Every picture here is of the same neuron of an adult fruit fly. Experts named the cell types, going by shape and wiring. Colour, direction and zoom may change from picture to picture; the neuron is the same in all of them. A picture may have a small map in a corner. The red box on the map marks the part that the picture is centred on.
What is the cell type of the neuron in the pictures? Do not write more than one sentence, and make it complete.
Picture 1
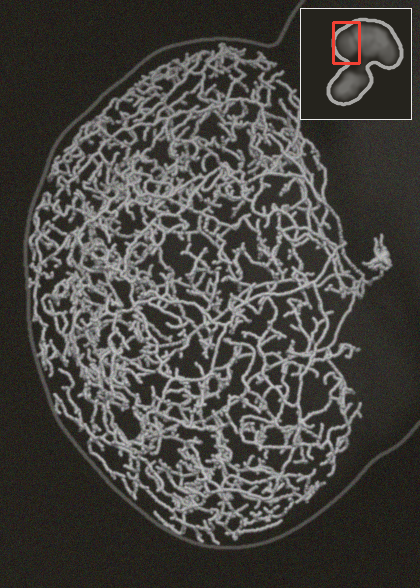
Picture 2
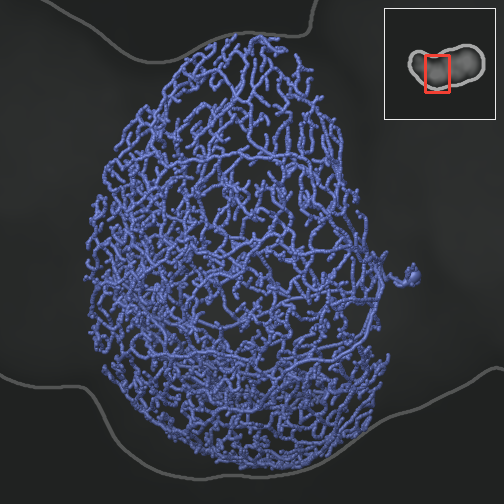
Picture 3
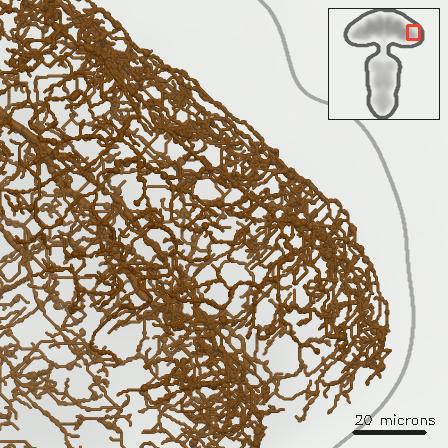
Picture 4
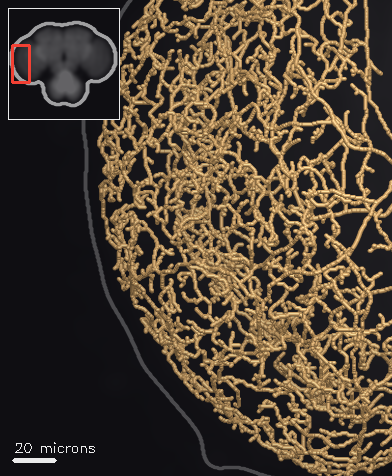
The cell type Mi19 is the type of this neuron.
